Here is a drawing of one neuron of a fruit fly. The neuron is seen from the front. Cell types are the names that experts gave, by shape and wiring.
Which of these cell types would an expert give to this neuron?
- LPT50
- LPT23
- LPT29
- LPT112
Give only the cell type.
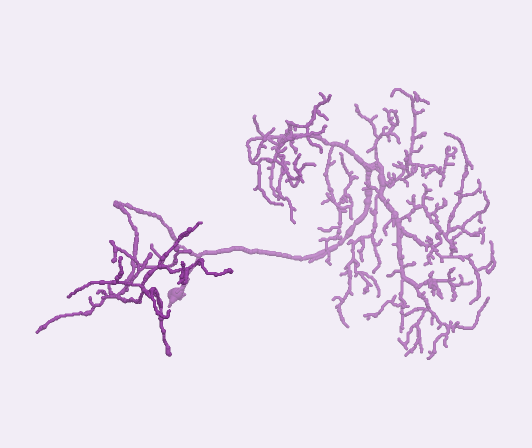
LPT29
